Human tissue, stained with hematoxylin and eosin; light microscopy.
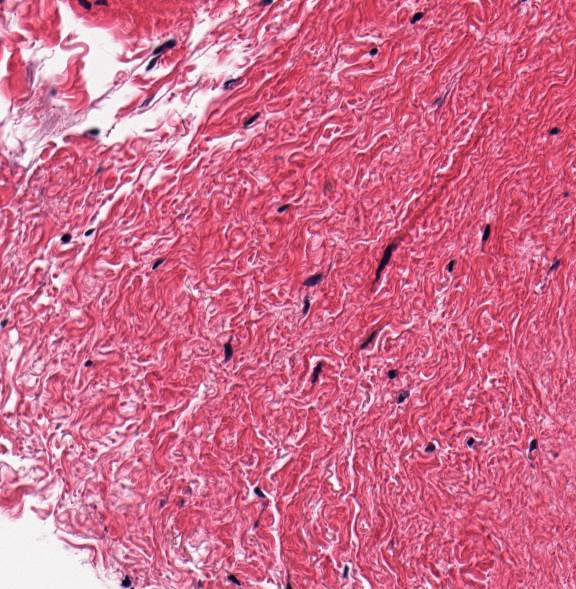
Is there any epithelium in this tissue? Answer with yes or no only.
No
